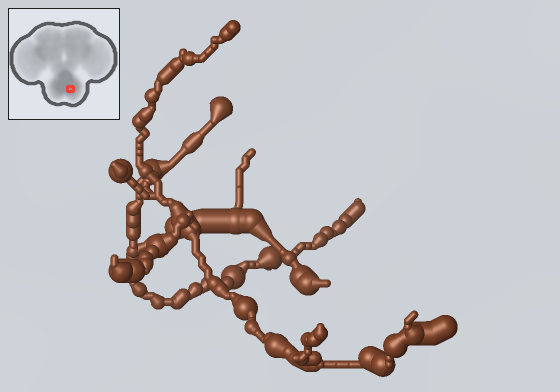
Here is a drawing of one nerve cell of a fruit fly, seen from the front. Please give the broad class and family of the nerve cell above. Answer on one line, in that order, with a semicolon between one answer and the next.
sensory neuron entering the nerve cord; class mechanosensory proprioceptive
